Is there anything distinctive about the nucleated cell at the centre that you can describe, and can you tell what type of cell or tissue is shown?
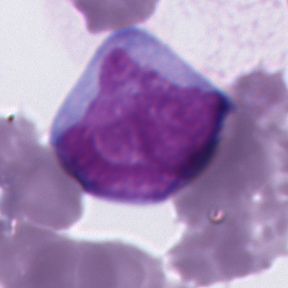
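Outline angular, several sides nearly straight. Nucleus irregular, with folds and a notch along the upper edge. Cytoplasm: no distinct granules, no vacuoles. Cell: myeloblast.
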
